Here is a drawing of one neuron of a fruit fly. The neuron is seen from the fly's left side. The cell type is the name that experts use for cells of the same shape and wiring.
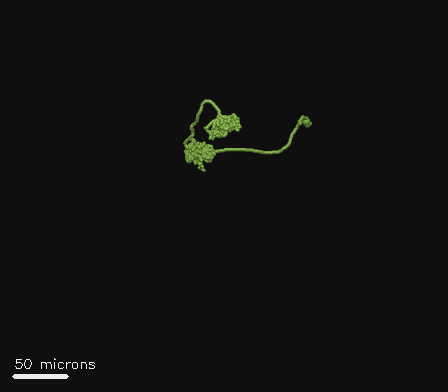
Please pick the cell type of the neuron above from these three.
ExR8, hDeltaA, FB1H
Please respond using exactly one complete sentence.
This neuron is a cell of type hDeltaA.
